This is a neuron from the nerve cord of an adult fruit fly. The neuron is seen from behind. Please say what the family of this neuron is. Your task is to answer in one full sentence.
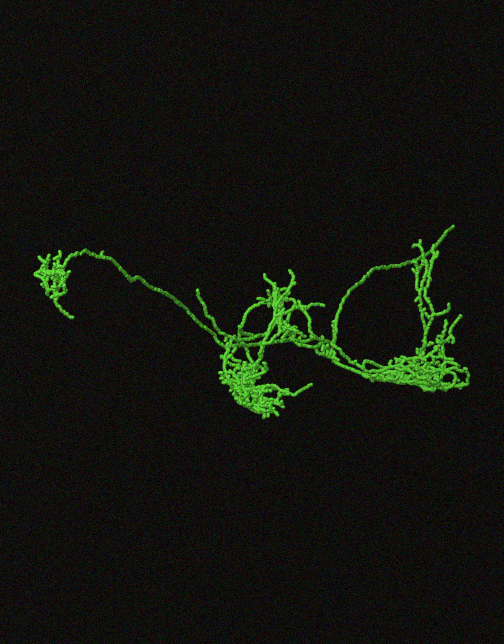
To family hemilineage 05B belongs this neuron.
